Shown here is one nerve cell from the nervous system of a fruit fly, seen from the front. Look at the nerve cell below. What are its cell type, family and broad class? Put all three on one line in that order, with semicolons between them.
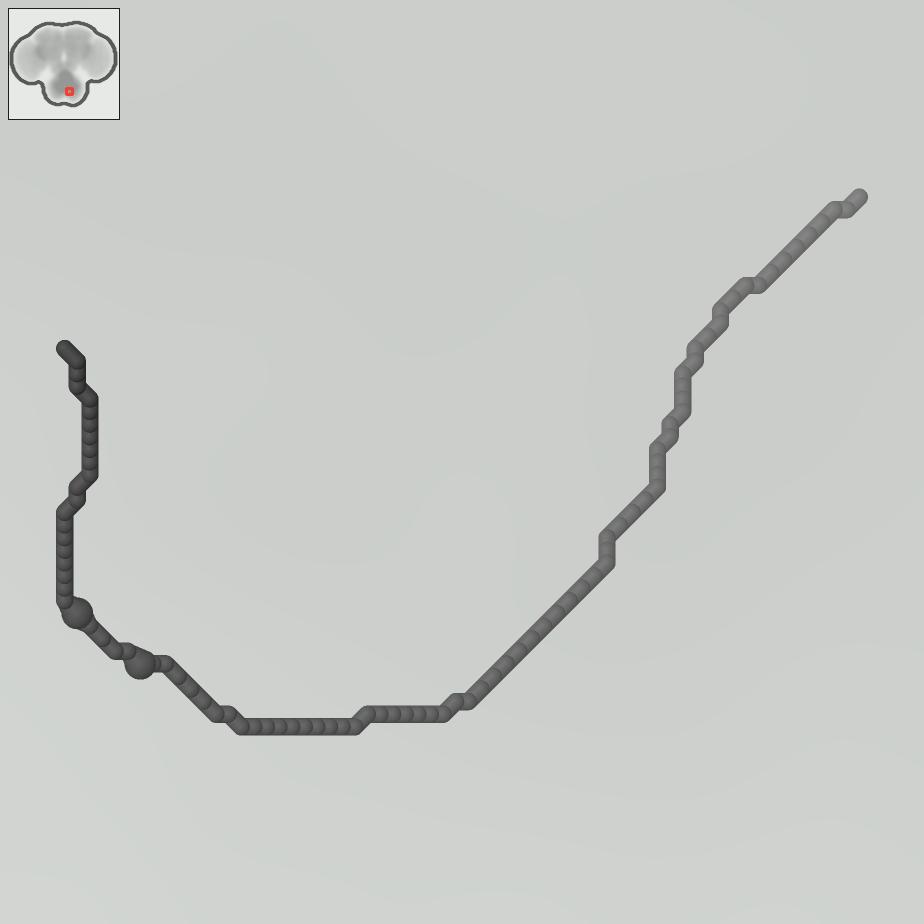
LgLG2; class gustatory; sensory neuron entering the nerve cord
